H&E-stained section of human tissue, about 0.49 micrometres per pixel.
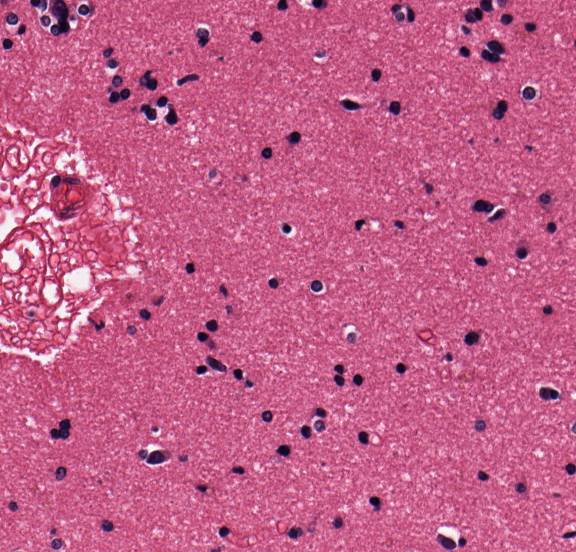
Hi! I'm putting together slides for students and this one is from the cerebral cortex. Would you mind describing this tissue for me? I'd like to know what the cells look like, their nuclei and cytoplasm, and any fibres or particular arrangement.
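Taking the background first, most of the field is a finely granular, pale pink fibrillary matrix, and it contains no glands, tubules or epithelium. Next, the arrangement of cells: small nuclei are scattered singly and fairly evenly across the matrix, not gathered into sheets. Then nuclear detail: these nuclei are small, round and densely dark blue. Last, fat: no fat cells appear anywhere in the field.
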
